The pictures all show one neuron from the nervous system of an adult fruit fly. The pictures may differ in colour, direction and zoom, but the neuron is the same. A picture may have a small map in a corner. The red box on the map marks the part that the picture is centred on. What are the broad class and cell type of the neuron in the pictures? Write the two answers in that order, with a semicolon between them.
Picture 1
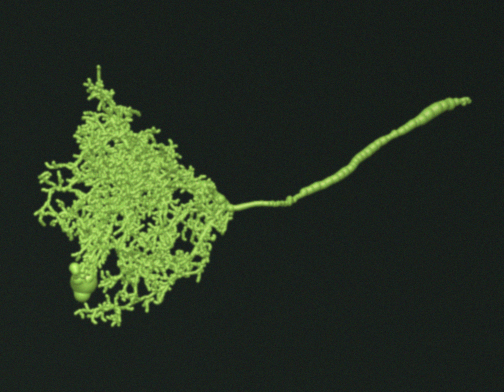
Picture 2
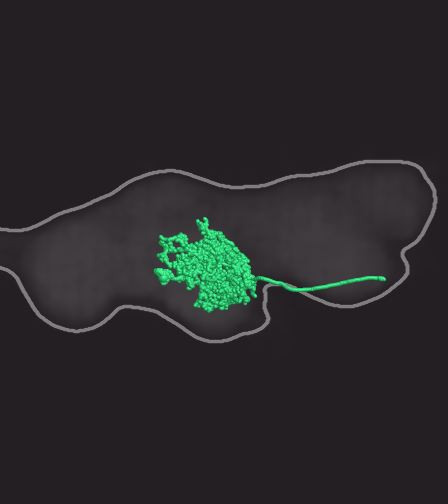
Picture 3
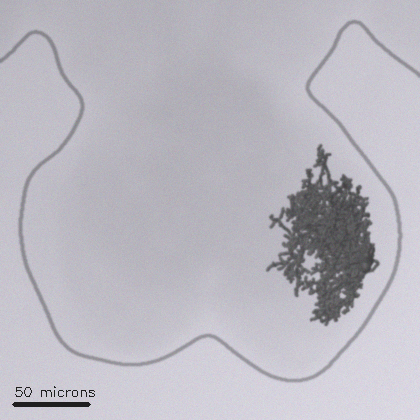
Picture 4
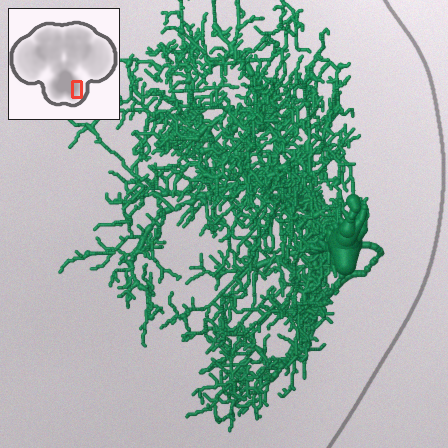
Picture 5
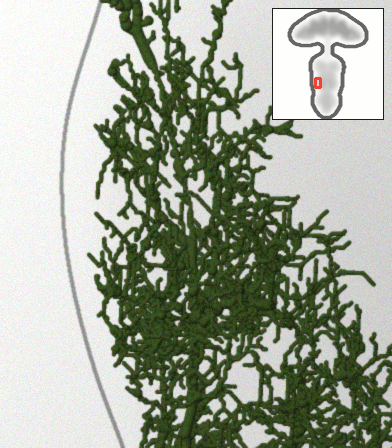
motor neuron of the nerve cord; Tr flexor MN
